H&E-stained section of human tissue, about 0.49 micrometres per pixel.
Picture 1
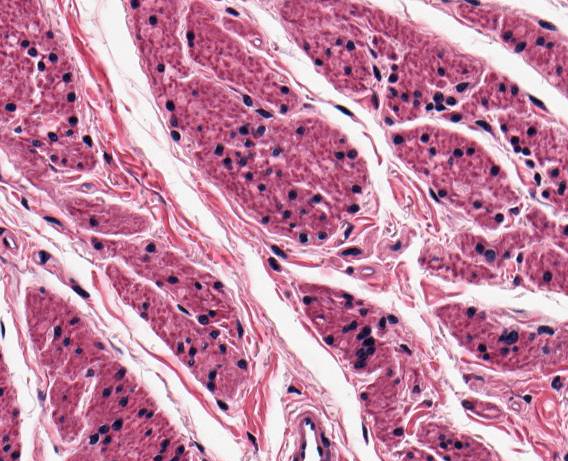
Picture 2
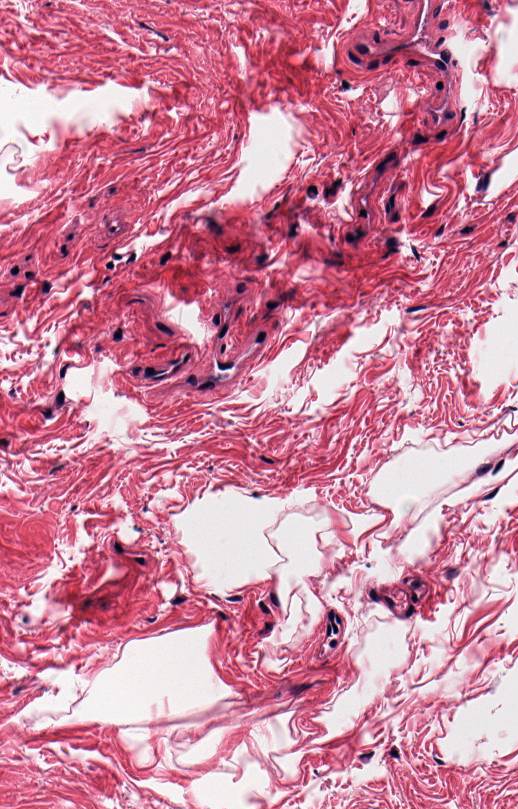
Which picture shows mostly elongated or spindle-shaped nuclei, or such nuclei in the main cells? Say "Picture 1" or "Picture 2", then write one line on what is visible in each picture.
Picture 2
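Picture 1: The nuclei are small, round and darkly stained, and lie scattered singly throughout the interior of each bundle.
Picture 2: Sparse small dark elongated fibroblast nuclei lie scattered between the collagen bundles.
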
